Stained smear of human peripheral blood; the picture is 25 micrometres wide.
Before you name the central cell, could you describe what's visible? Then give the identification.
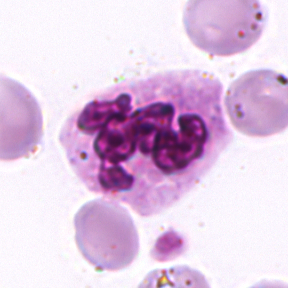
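Take a moment with the outline first: it's smooth and roughly triangular, with rounded corners. Now look at the nucleus, split into several separate lobes crowded together in the middle of the cell; you won't find any nucleoli in it. The cytoplasm holds only fine, faint granules, and no coarse coloured ones. What you're looking at is a segmented neutrophil.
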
